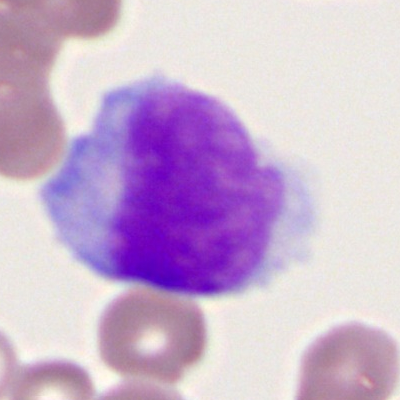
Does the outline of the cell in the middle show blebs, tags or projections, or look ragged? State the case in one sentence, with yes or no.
Yes, this cell has an outline that is rough instead of smooth.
